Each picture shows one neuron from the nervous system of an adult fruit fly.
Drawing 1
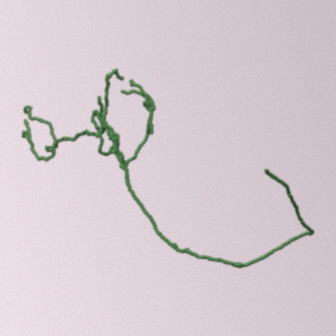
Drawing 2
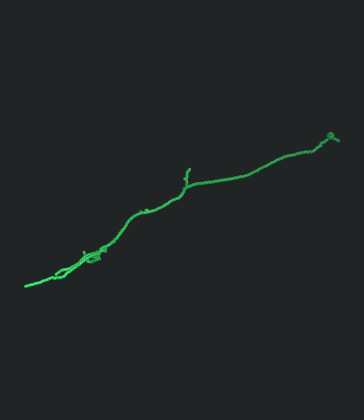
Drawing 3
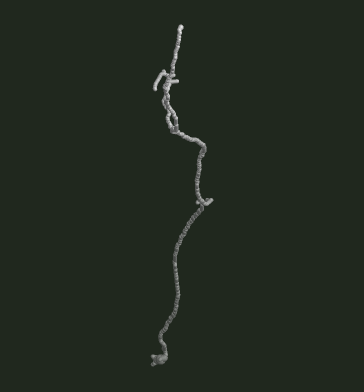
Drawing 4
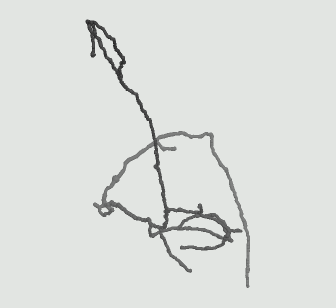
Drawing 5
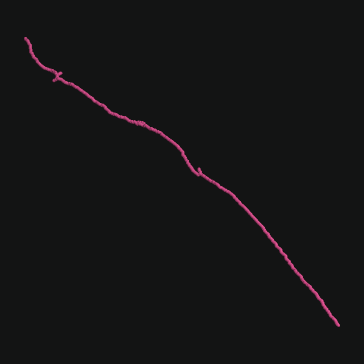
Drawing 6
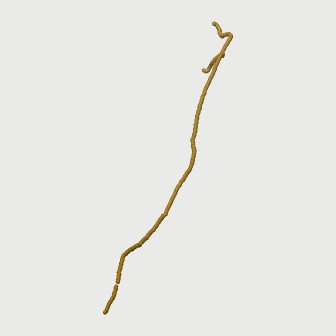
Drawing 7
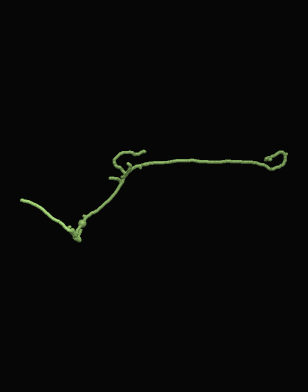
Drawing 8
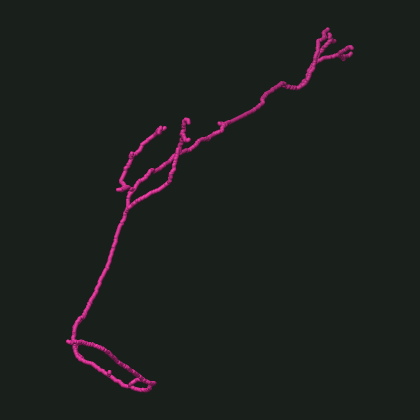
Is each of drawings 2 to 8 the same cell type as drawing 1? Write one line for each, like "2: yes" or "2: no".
2: no
3: no
4: yes
5: no
6: no
7: yes
8: yes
